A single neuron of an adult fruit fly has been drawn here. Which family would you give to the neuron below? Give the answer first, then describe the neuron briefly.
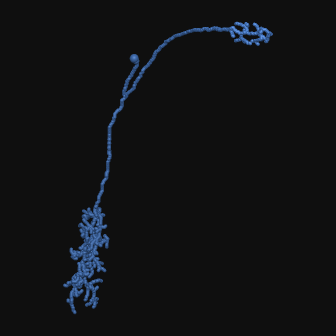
Its family is hemilineage VPNd2. This is a visual projection neuron. The cell body is at the top of the picture. As drawn here it is taller than it is wide.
